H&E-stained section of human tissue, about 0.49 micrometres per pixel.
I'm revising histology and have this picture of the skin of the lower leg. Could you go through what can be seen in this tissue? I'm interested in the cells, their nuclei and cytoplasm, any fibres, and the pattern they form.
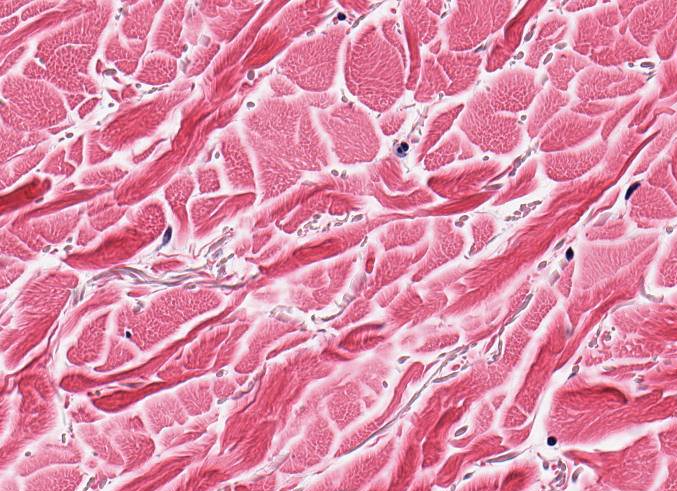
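Taking the fibres first, those cut transversely show angular, polygonal profiles with a mottled, finely clumped myofibril pattern inside. Next, nuclei are sparse: only a few dark ones appear among many fibres. Small, dark, round nuclei also lie singly in the spaces between fibres, as in the upper centre. Last, the stroma is scant, made of thin wavy strands with slender elongated nuclei, clearest left of centre.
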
